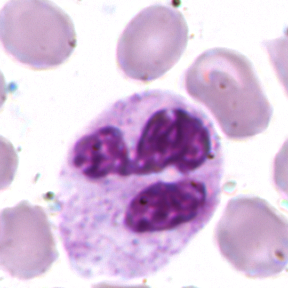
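Segmented neutrophil, the cell in the middle of this blood smear. Look at the nucleus first: it is divided into three separate lobes, and none of them shows a nucleolus. Now let your eye wander over the cytoplasm, where many fine, small violet granules are scattered throughout. Last, trace the outline, which is roundish and smooth, with no surface projections.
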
